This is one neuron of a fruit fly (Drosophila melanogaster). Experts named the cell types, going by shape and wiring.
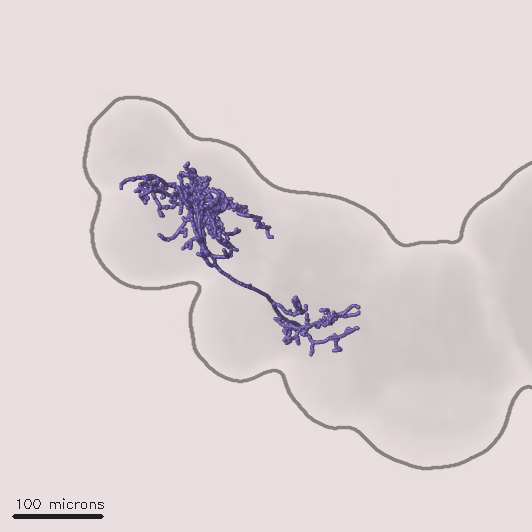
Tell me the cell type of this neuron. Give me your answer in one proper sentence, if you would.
The neuron here is of the cell type IN17B014.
